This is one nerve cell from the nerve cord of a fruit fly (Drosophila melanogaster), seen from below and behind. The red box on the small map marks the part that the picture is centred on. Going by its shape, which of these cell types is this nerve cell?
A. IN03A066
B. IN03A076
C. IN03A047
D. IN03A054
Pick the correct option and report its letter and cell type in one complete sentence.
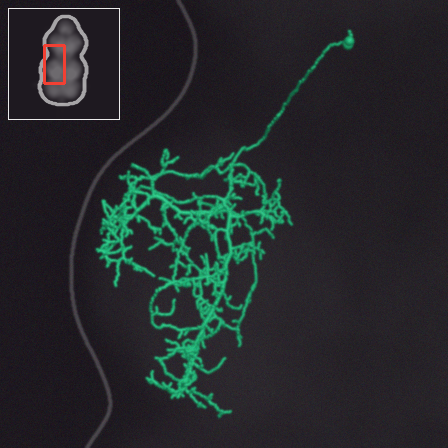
The nerve cell's type of cell is IN03A047, as in option C.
